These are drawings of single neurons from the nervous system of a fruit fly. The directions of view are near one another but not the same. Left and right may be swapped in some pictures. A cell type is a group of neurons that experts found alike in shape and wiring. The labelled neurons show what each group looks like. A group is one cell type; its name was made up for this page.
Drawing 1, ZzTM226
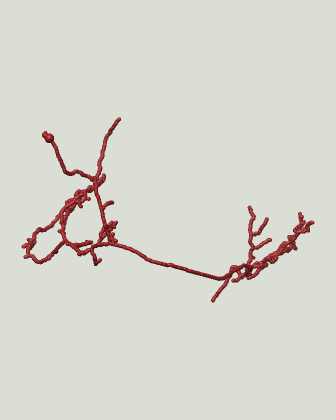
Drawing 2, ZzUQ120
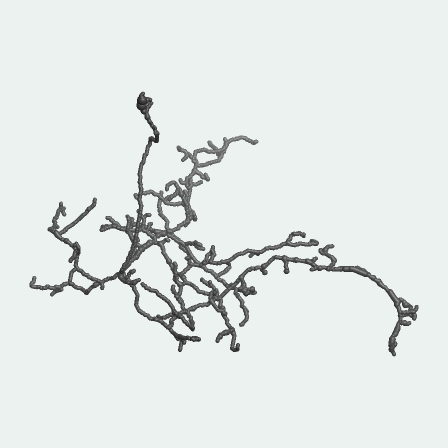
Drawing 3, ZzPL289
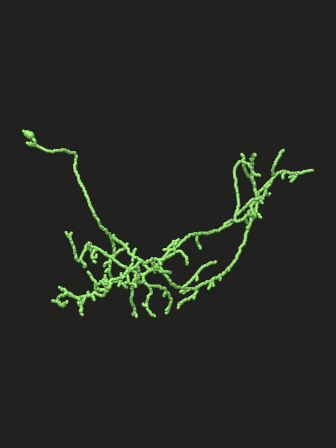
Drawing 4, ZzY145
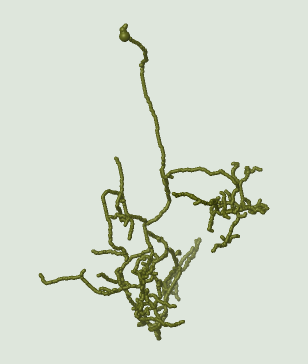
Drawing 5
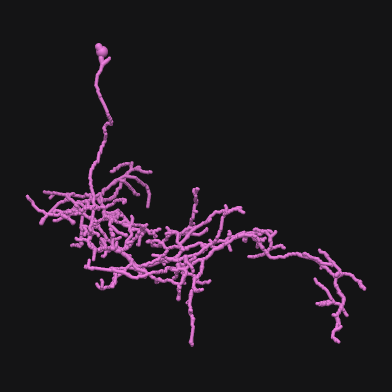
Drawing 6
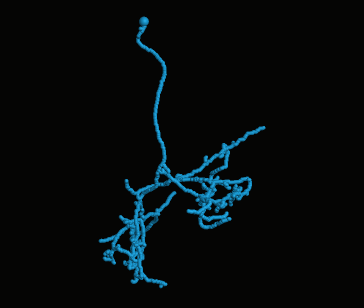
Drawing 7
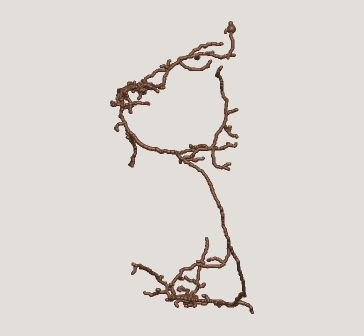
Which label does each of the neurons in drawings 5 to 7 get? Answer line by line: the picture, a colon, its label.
5: ZzUQ120
6: ZzY145
7: ZzTM226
